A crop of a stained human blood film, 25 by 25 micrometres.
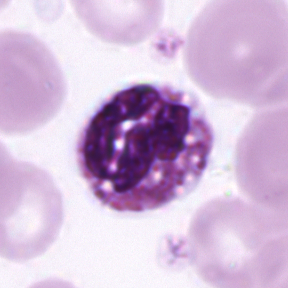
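Eosinophil: a pale cleft splits its nucleus into two lobes, in which no nucleoli are visible. Coarse reddish-pink granules pack the cytoplasm. Along the cell surface there are no projections.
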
